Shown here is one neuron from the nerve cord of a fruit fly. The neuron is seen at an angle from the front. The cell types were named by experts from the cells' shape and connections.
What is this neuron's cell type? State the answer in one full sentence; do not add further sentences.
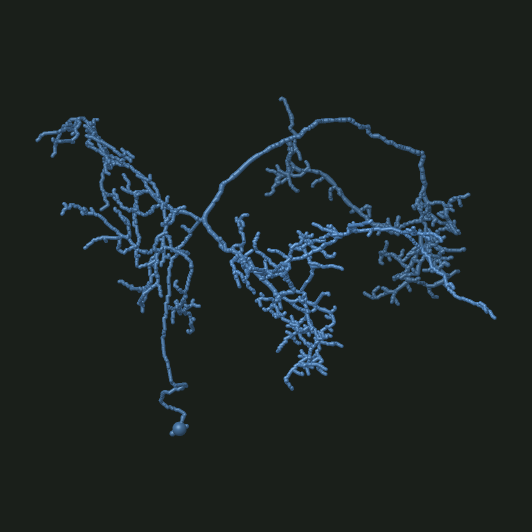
The neuron is typed under the name IN07B029.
